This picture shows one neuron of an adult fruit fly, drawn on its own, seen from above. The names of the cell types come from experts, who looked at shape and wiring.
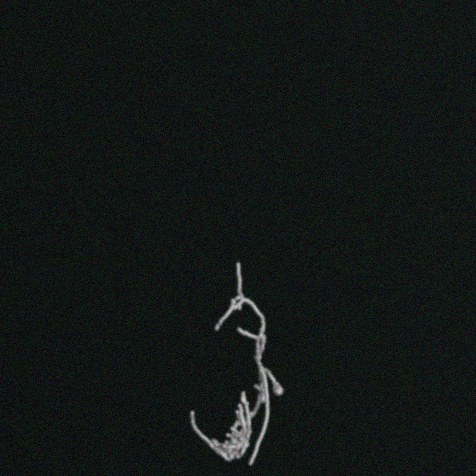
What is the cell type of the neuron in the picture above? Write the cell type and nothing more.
LK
